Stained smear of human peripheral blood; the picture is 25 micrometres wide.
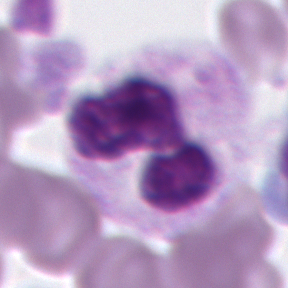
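Segmented neutrophil, stained peripheral blood smear, central cell. Nucleus: two lobes joined by a narrow connection; larger lobe upper left, smaller and rounder lobe lower right. No nucleoli visible. Cytoplasm plentiful, pale pinkish-lilac.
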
